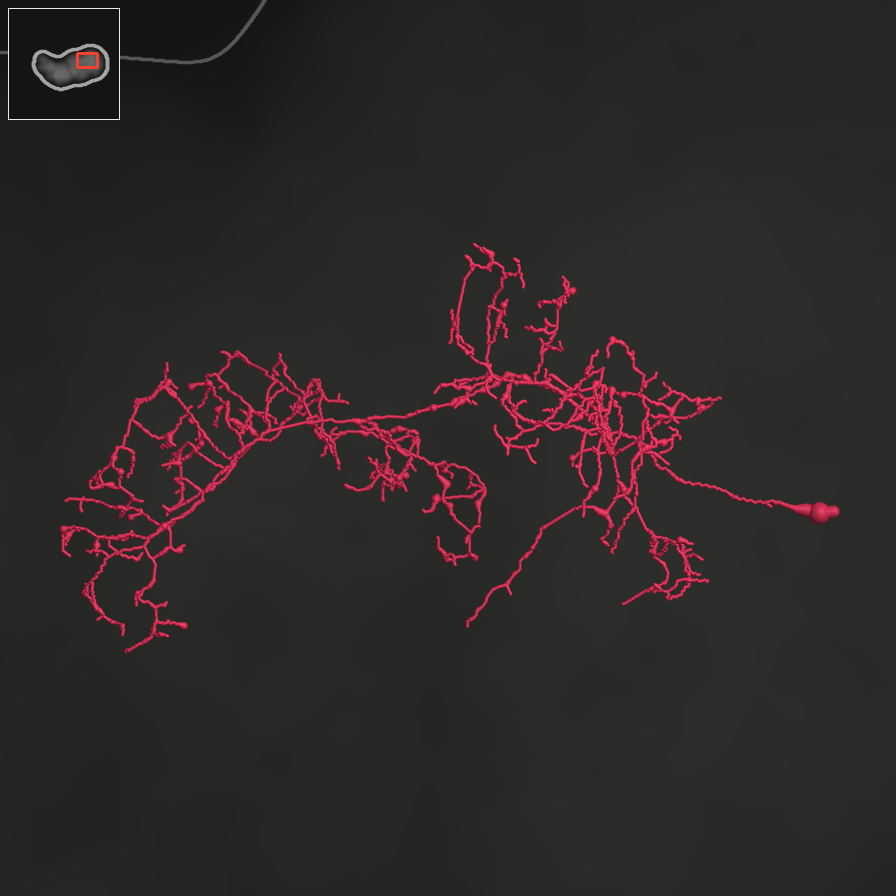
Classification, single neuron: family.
hemilineage AOTUv4_ventral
